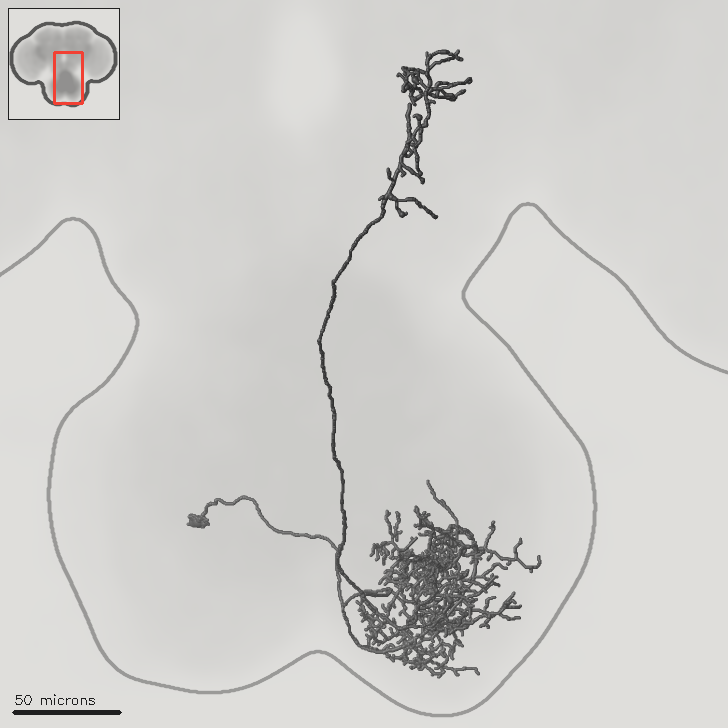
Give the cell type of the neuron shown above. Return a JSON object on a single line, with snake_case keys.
{"cell_type": "AN09B011"}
